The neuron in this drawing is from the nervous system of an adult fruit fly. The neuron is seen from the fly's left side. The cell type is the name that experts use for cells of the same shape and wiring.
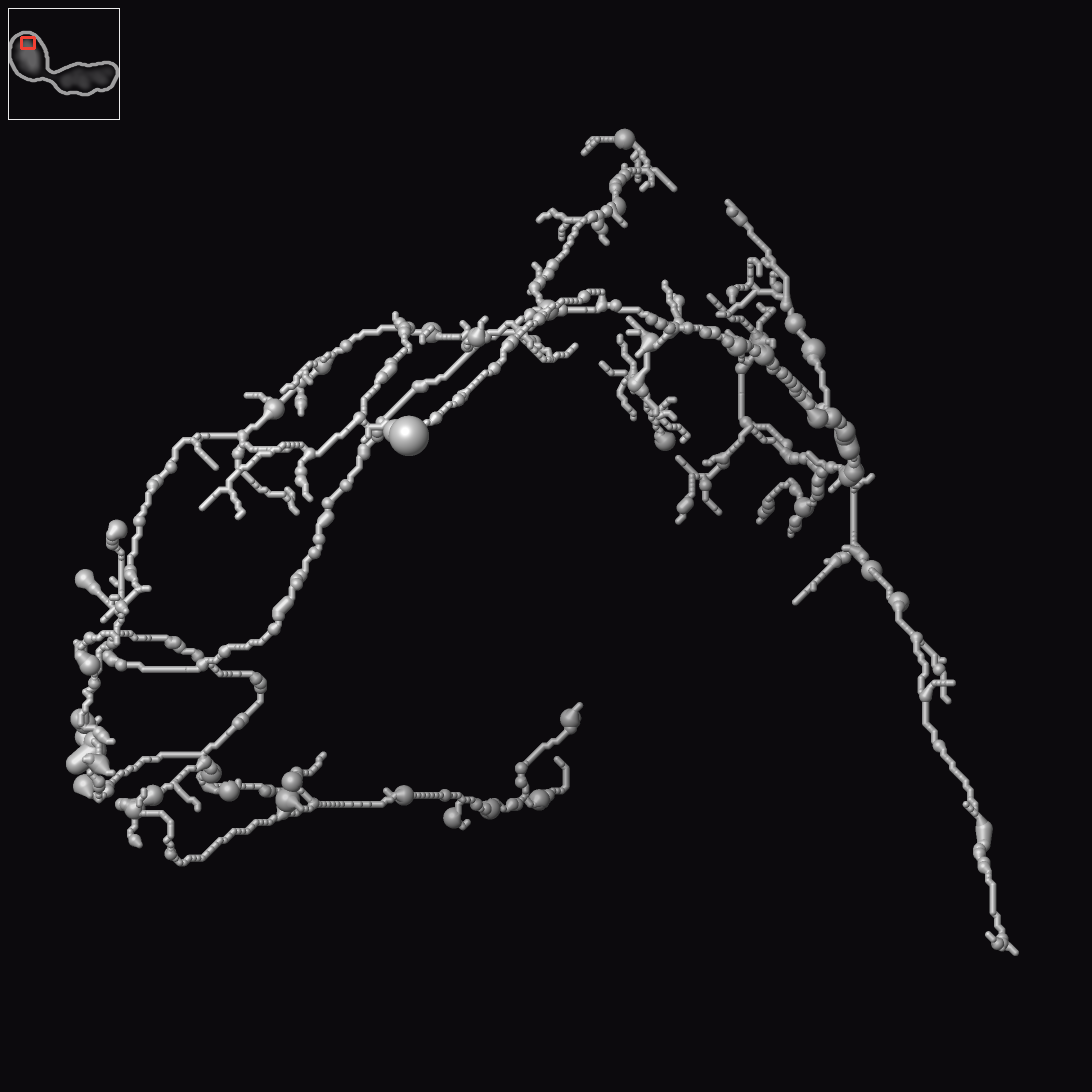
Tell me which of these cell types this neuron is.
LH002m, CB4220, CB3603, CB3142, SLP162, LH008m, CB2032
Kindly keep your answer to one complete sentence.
This neuron is a cell of type CB3603.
